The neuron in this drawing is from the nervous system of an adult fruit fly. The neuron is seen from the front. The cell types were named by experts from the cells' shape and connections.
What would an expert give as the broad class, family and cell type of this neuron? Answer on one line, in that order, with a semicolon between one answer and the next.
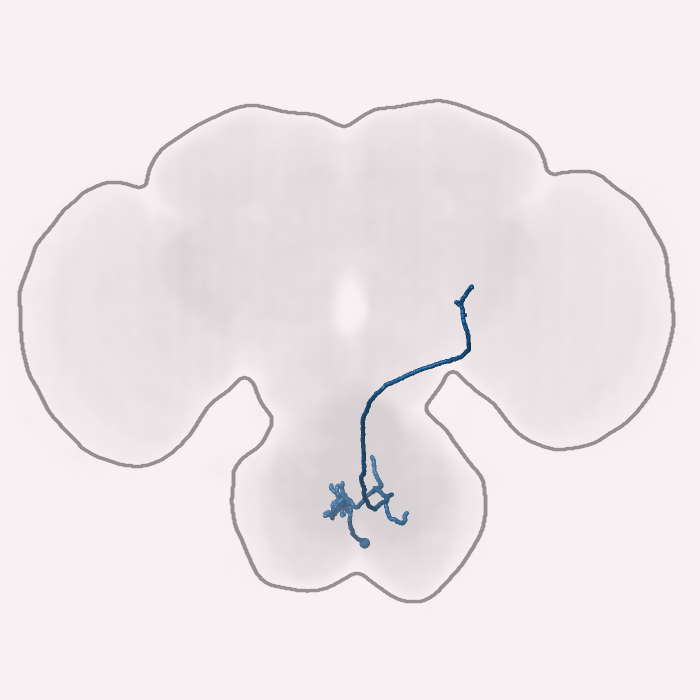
ascending neuron; hemilineage 10B; AN10B045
